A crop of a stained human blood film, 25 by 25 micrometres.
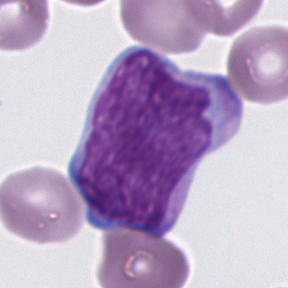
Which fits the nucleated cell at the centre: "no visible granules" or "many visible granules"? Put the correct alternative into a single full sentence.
Visible granules are absent from the cytoplasm of the cell.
